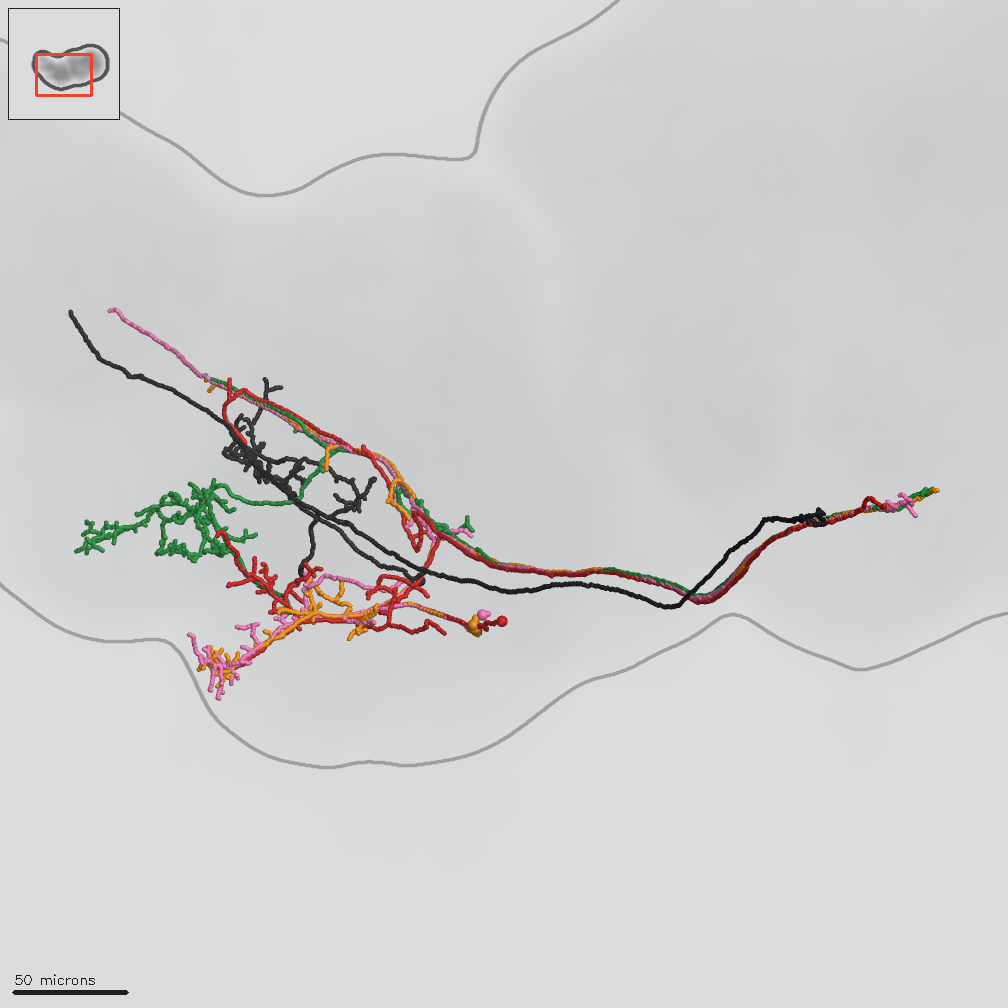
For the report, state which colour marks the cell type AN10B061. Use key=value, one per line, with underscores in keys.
colour=red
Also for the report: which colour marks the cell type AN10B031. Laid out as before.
colour=orange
